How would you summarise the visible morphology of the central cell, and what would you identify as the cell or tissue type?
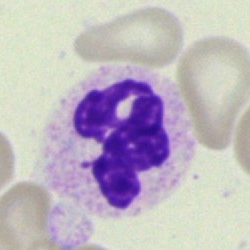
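Dense, dark purple chromatin catches my eye first. Around it, the outline runs round and smooth. Checking the cytoplasm, I find no vacuoles there. So I would call it a segmented neutrophil.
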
